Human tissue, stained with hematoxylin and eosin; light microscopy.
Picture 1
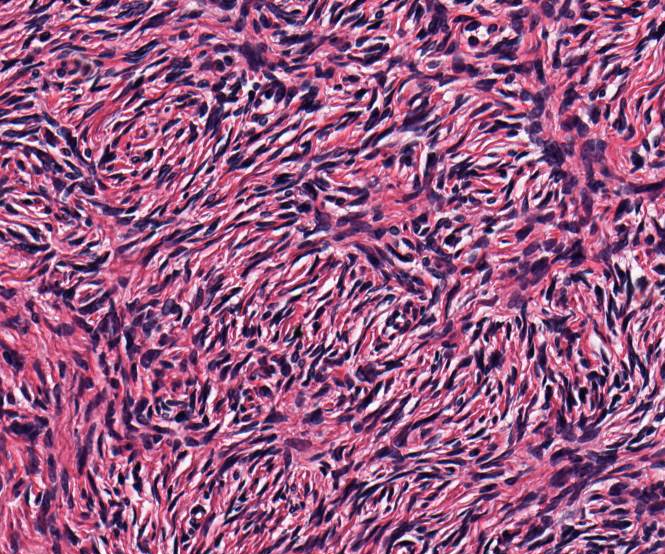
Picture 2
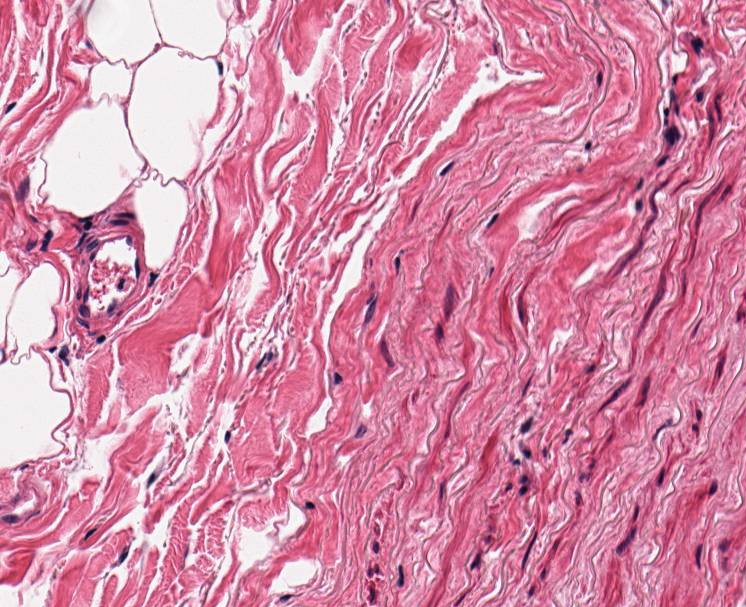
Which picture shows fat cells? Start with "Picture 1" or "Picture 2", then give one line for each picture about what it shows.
Picture 2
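Picture 1: No fat cells are seen in the field.
Picture 2: The adipocytes appear as large empty spaces, each outlined by a thin membrane.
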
